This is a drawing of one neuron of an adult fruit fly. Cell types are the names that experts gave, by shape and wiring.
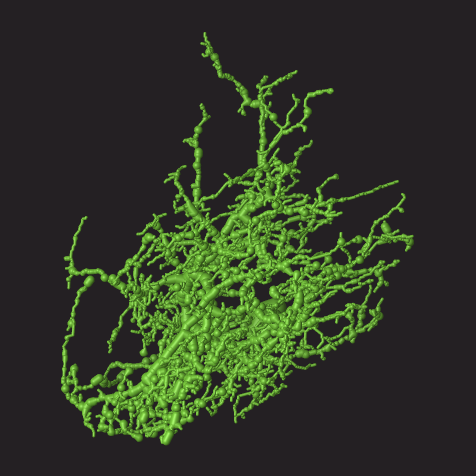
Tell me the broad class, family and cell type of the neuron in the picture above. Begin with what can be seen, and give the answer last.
The picture shows more than a hundred branch ends. As drawn here it is about as wide as it is tall. It is a nerve-cord intrinsic neuron. Its family is hemilineage 13A. It is of cell type IN13A009.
